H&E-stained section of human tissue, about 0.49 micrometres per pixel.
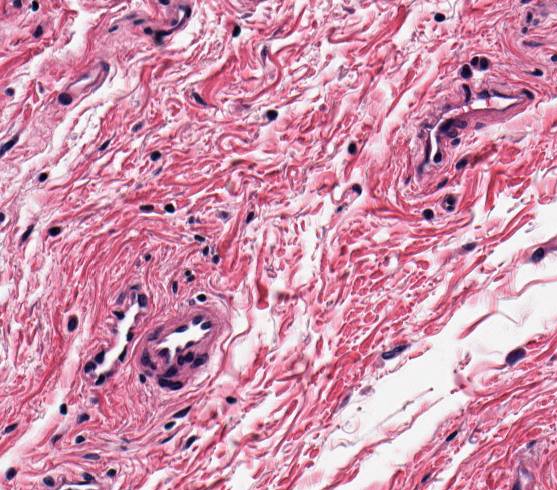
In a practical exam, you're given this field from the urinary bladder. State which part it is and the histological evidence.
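Verdict: loose connective tissue. Item one: no epithelium lies anywhere in the field.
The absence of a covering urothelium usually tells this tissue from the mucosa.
Item two: wavy collagen bundles fill the whole field, dense and interlacing in irregular directions. Item three: a slit-like vessel with dark lining nuclei sits near the upper right. Item four: no glands and no fat cells.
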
